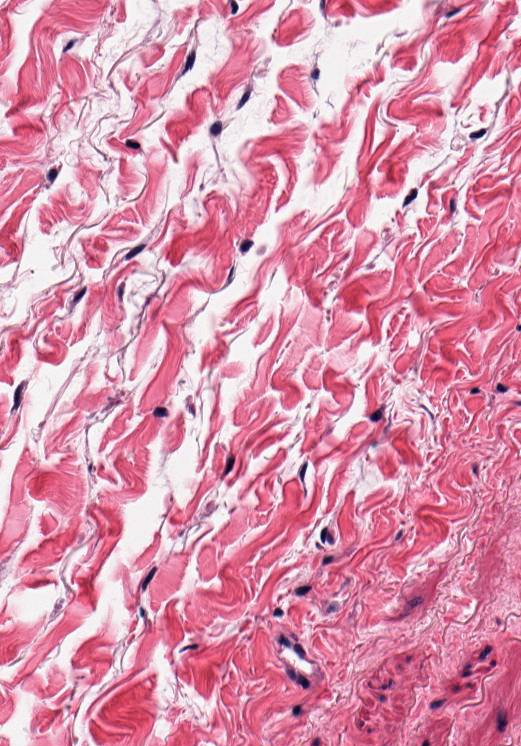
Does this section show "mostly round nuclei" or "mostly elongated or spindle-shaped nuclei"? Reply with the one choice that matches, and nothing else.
Mostly elongated or spindle-shaped nuclei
